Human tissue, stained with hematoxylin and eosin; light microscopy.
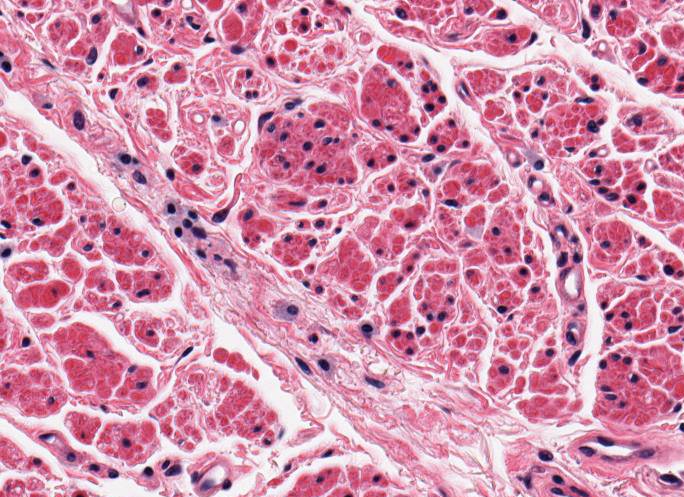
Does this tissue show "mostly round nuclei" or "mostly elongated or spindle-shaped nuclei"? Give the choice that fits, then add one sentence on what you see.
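Mostly round nuclei. The nuclei of the muscle fibres are dark and round and lie centrally within the fibre profiles.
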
